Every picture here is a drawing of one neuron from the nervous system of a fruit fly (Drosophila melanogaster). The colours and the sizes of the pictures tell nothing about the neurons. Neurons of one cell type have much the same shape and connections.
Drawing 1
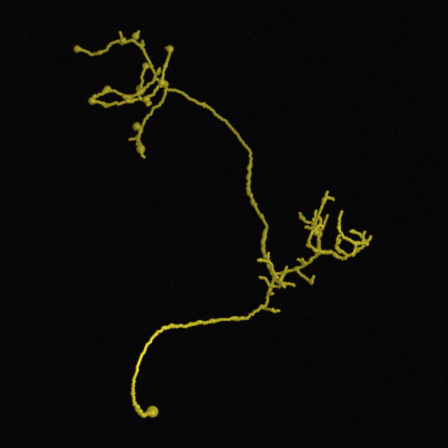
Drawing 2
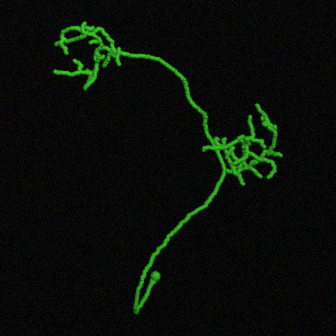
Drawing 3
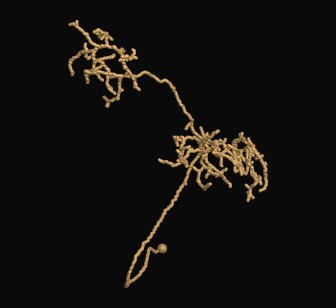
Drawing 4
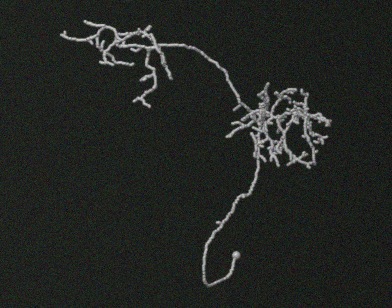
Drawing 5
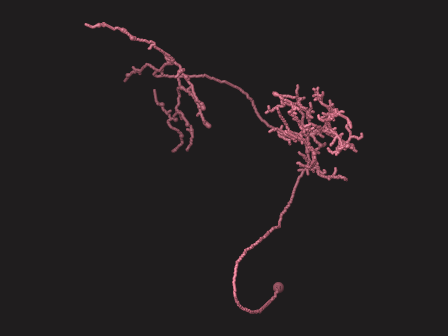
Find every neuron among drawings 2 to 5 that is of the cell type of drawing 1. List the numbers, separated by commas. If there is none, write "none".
2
